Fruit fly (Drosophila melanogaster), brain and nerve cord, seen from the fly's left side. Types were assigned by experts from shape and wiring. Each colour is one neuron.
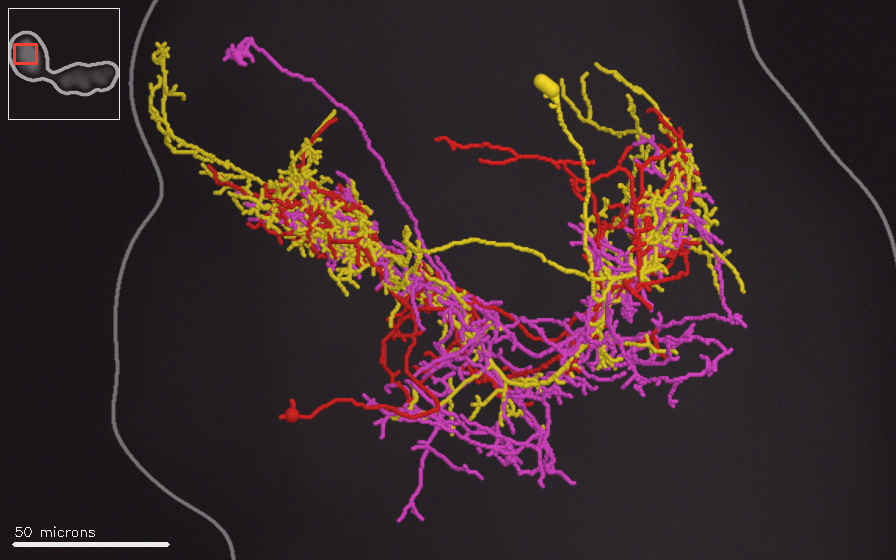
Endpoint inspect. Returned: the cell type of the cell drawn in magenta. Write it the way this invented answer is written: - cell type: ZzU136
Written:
- cell type: PS011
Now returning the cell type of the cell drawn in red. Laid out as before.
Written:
- cell type: PLP021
